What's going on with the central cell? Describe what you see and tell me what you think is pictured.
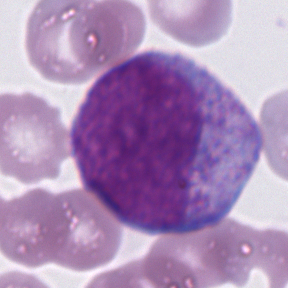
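The outline strikes me first: angular, with several fairly straight sides. On the right, the cytoplasm makes a broad crescent, and I can see fine purplish-pink granules in it, though no vacuoles. So: a promyelocyte.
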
